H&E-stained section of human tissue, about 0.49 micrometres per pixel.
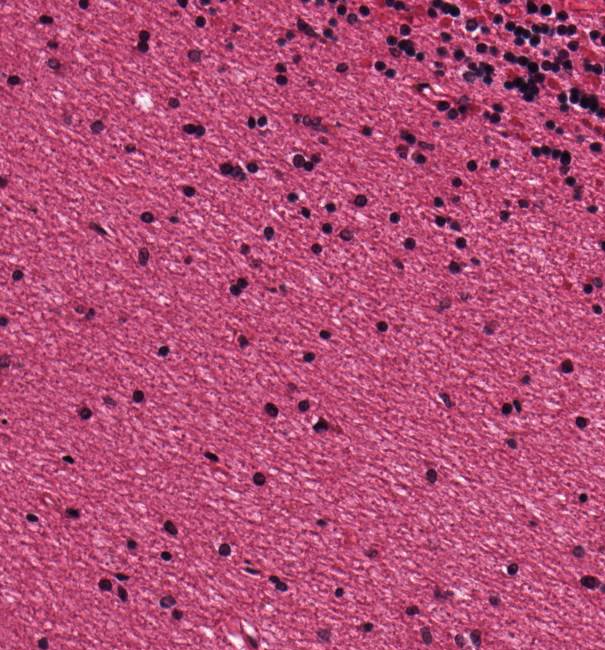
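Cerebellum, haematoxylin and eosin. Most of the field is a pink, finely fibrillary background with only scattered nuclei, each small, round and darkly stained, with little or no visible cytoplasm around it. A band of densely crowded small dark nuclei fills the top right corner.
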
